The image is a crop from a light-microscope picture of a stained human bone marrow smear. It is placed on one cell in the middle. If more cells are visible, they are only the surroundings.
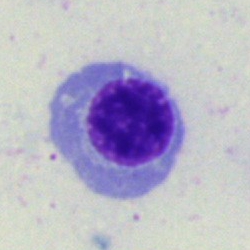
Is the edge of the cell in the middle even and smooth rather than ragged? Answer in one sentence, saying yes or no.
Yes, the cell's outline is smooth, without projections.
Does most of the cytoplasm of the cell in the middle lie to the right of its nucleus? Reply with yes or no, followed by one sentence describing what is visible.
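No. The nucleus lies off-centre, toward the right of the cell.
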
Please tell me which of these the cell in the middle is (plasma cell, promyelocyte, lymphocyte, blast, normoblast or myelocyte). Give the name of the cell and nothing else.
normoblast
